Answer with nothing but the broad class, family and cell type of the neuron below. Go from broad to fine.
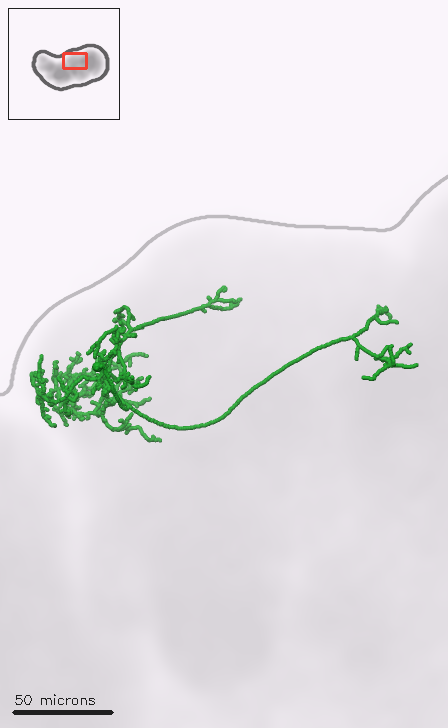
central-brain intrinsic neuron; hemilineage LHl2_dorsal; CB4209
